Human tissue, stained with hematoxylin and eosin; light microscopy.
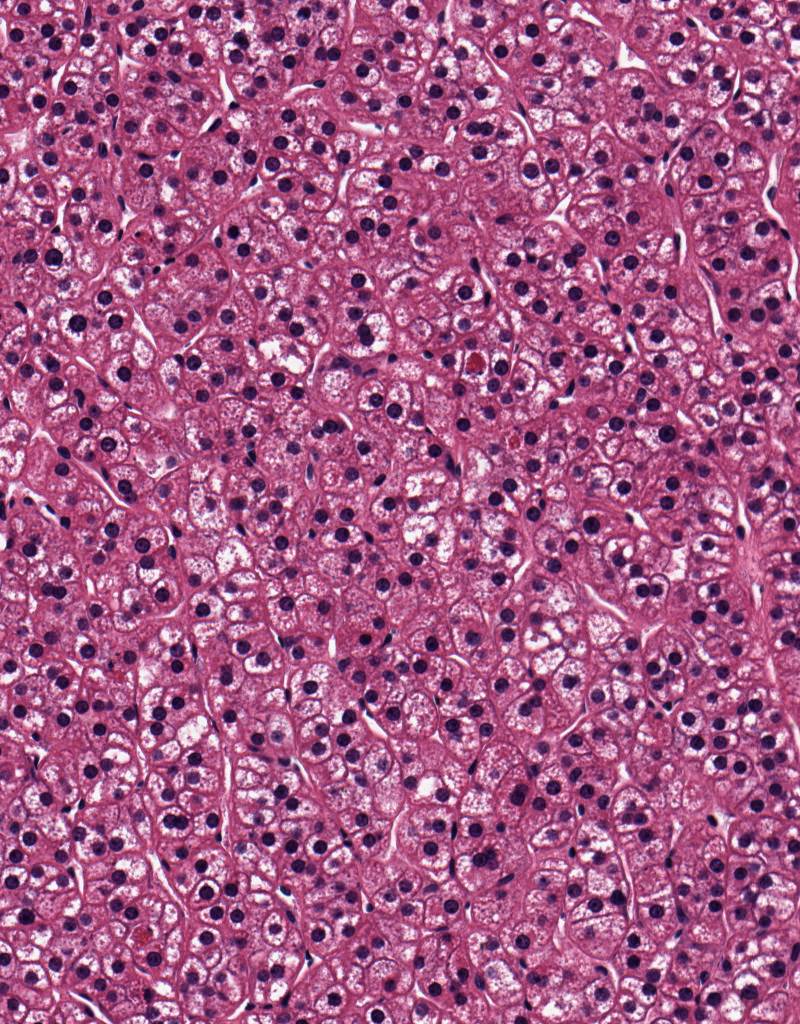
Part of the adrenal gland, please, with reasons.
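Zona fasciculata is the answer. Its main cells have abundant pale pink cytoplasm filled with fine clear vacuoles, so it looks bubbly.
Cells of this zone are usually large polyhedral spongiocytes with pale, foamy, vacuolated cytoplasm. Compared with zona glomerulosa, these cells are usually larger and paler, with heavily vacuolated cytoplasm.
Throughout the field the cells form small nests and short cords separated by thin partitions. Thin-walled, slit-like capillaries run between the nests as narrow clear spaces, and small flattened dark endothelial nuclei lie along the partitions.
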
